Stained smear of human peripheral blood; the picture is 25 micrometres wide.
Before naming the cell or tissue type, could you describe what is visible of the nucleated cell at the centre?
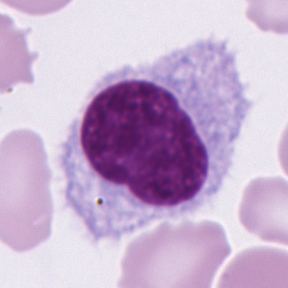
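Working through the nucleus first: a shallow groove crosses it, giving a partly two-lobed look, and it measures about 12 by 9 micrometres. Next, the chromatin is deep purple and finely textured, without coarse dark clumps. Then the cytoplasm, which is abundant, widest toward the upper right of the nucleus, and finely mottled and foamy in texture. Last, the name: hairy cell.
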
